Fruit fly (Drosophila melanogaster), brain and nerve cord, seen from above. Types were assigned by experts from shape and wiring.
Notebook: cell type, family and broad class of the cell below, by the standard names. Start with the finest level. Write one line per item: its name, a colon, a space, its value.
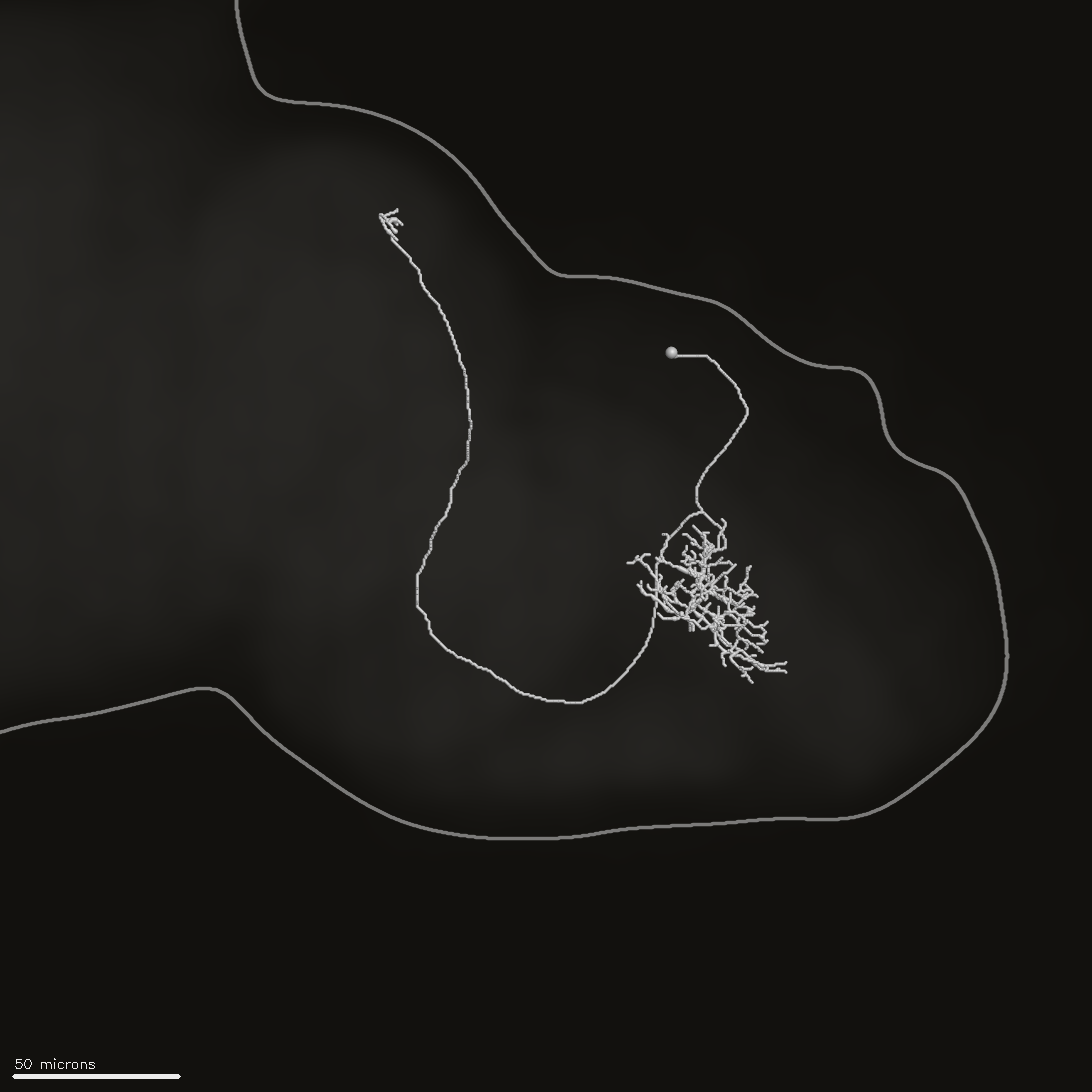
cell type: MeTu3b
family: MeTu
broad class: visual projection neuron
